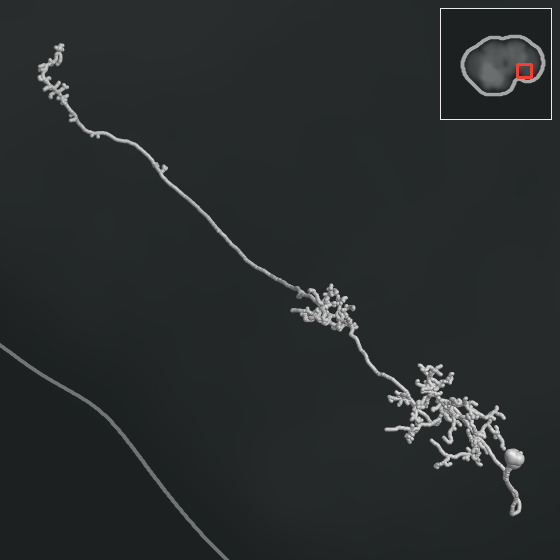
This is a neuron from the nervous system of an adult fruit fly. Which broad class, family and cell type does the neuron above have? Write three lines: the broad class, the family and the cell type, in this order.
optic-lobe intrinsic neuron
Tm
Tm6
